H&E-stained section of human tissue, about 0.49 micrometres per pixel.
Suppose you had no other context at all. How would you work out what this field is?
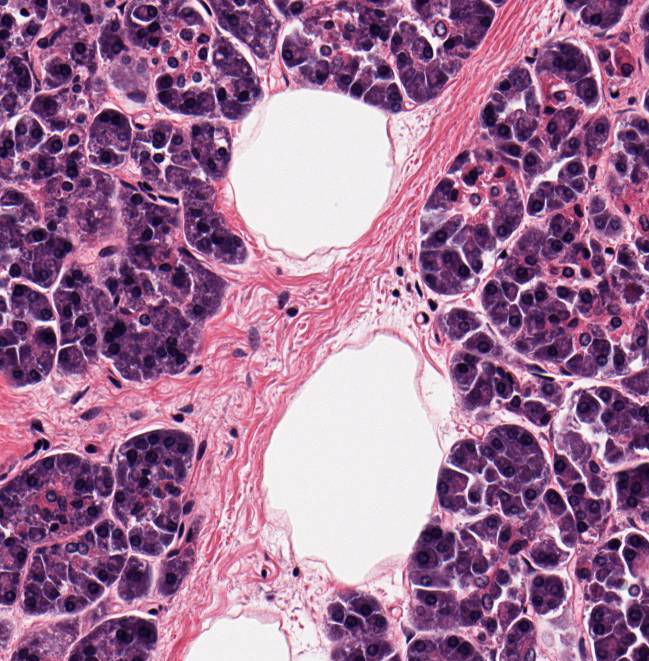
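Mainly exocrine pancreas. The glandular cells form small rounded acini, with deeply purple-staining cytoplasm and round, dark nuclei.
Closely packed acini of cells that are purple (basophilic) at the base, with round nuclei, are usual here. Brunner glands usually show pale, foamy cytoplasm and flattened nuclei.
The connective tissue band consists of wavy pink collagen fibres with scattered spindle-shaped nuclei.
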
